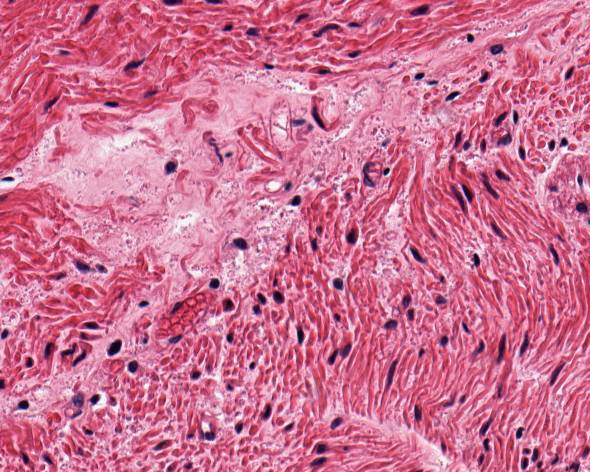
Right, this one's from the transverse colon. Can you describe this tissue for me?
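First, the bulk of the field: bundles of spindle cells running in several different directions and crossing one another. Second, their cytoplasm, which is bright pink and fibrillar, consistent with smooth muscle. Third, their nuclei: small, dark and elongated to oval. Last, a paler pink, loosely textured zone of stroma crossing the upper left.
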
